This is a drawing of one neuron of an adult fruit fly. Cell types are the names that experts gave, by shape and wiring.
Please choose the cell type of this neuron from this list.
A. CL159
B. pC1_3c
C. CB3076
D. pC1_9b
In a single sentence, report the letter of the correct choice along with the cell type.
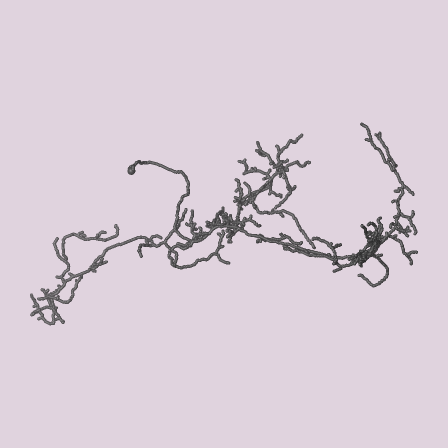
In cell type, the neuron corresponds to option A, CL159.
